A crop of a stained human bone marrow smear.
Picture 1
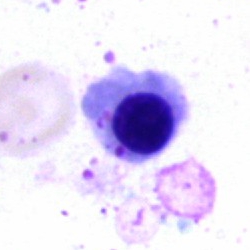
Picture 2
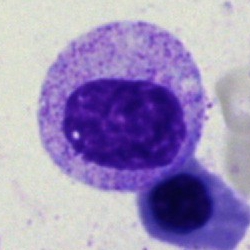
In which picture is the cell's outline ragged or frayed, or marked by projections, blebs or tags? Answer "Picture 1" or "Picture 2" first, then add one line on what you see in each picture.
Picture 1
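What picture 1 shows: The cell outline is irregular, with broad rounded bulges along its upper edge.
What picture 2 shows: The cell outline is round with a smooth edge.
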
